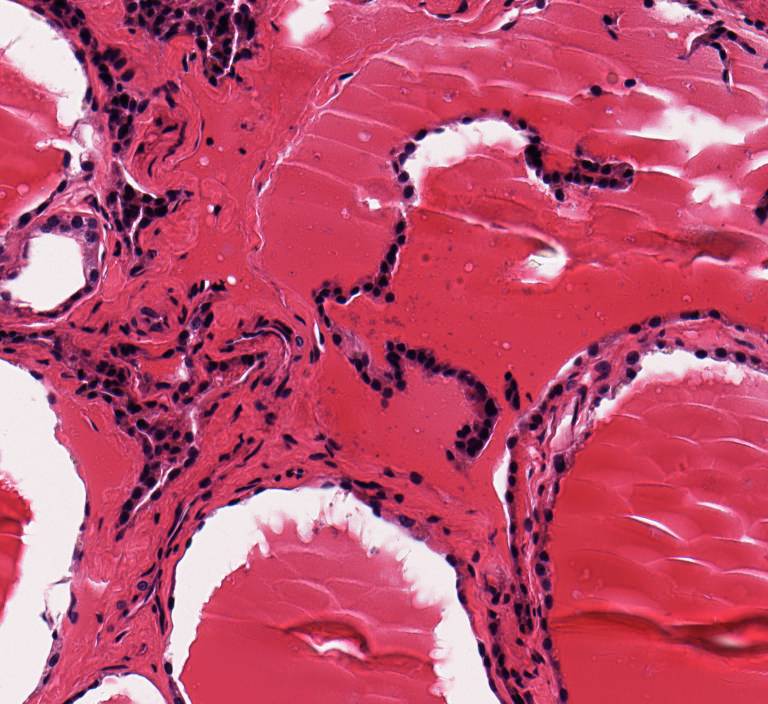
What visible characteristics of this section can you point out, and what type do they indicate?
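Let me start with the follicles: they are filled with dense, homogeneous, deep pink colloid. Each one is lined by a single layer of cells, flattened to low cuboidal. Those lining cells have small, round, darkly stained nuclei and scant cytoplasm. The follicle at the centre of the field stands out, its lining irregular and infolded rather than smooth and round in outline. So this is thyroid.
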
